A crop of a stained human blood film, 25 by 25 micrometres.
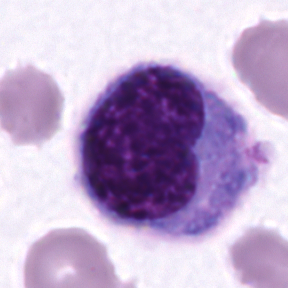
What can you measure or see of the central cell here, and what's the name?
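Taking position first, the nucleus sits off-centre, toward the left side of the cell. Next, its outline is oval, about 14 by 11 micrometres, with a shallow notch on the right side. The cytoplasm forms a crescent mainly on one side of the nucleus. Last, a small ragged projection sticks out from the right edge of the cell. This is a plasma cell.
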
